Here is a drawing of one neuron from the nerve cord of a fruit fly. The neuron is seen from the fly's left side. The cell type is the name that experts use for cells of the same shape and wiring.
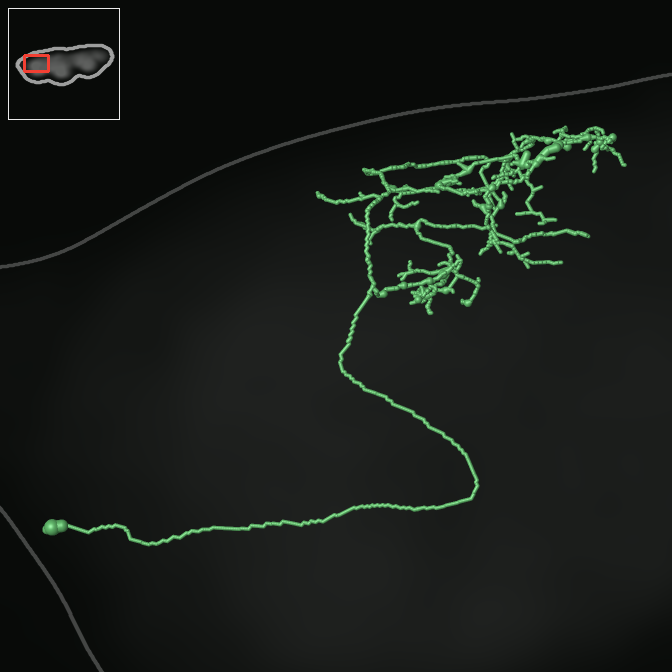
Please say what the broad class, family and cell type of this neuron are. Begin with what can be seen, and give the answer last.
Dozens of branch ends can be seen. In this view it is wider than it is tall. Its broad class is nerve-cord intrinsic neuron. Its family is hemilineage 02A. It is of cell type IN02A055.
